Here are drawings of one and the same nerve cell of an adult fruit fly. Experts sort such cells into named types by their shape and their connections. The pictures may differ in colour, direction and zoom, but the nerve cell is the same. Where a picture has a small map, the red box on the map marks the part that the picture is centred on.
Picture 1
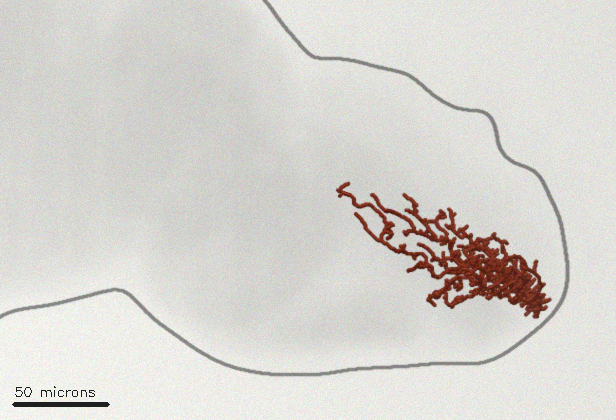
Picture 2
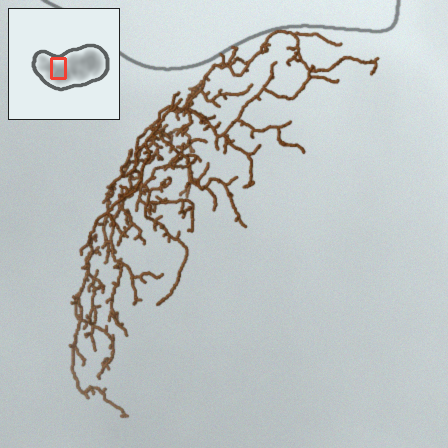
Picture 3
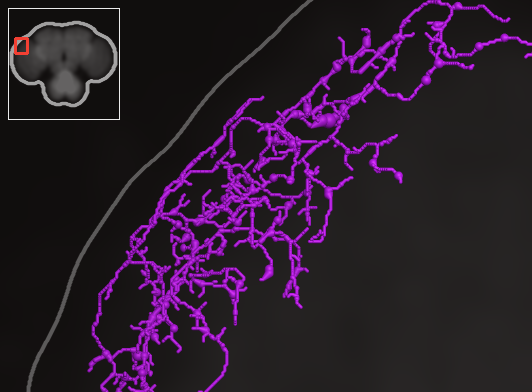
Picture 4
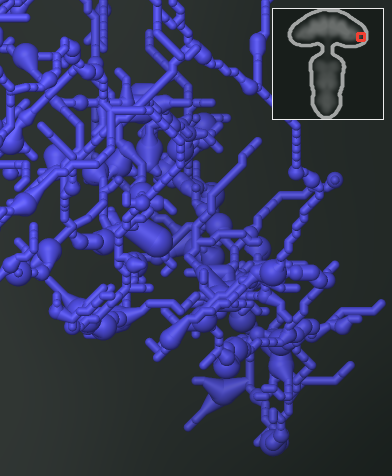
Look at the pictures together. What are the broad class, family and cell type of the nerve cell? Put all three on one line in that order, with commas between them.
optic-lobe intrinsic neuron, Dm, Dm20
